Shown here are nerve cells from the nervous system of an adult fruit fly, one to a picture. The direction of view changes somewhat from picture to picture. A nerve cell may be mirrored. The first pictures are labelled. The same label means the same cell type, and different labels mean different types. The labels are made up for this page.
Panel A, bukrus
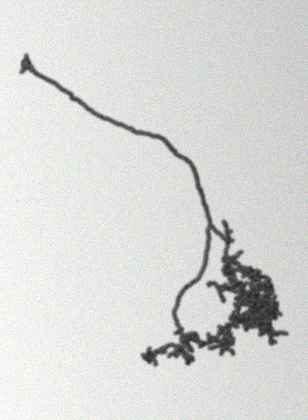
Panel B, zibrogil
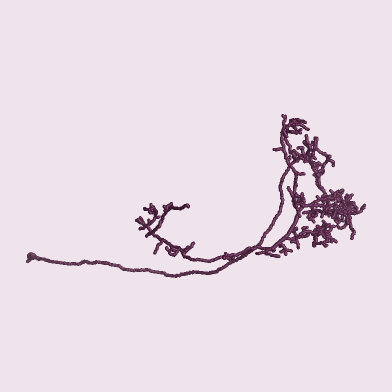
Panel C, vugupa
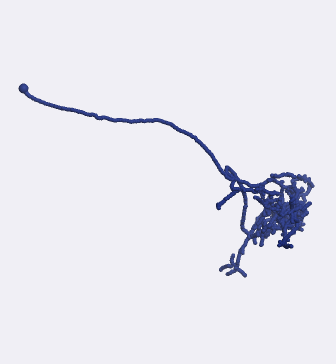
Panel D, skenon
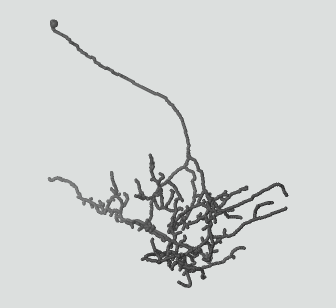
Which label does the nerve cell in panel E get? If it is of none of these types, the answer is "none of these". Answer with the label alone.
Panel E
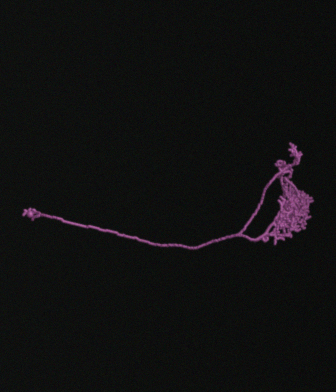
bukrus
